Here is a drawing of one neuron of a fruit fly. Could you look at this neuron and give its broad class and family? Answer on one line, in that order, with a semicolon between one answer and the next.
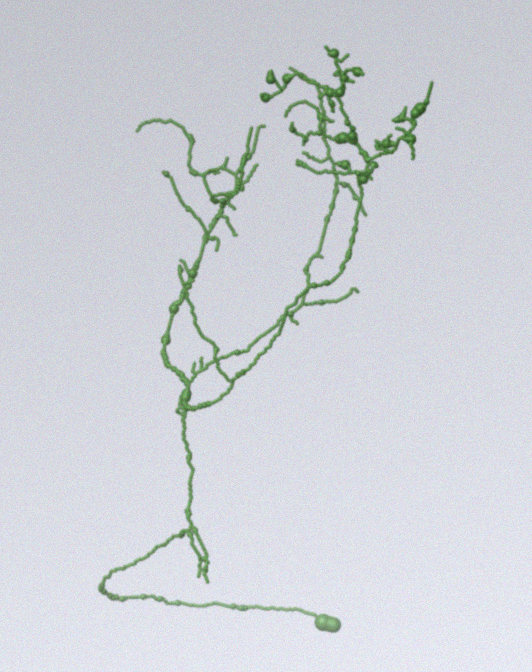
central-brain intrinsic neuron; hemilineage SLPad1_posterior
